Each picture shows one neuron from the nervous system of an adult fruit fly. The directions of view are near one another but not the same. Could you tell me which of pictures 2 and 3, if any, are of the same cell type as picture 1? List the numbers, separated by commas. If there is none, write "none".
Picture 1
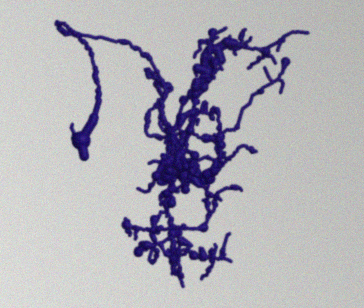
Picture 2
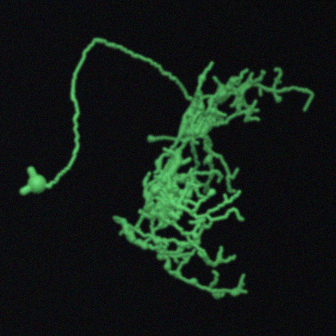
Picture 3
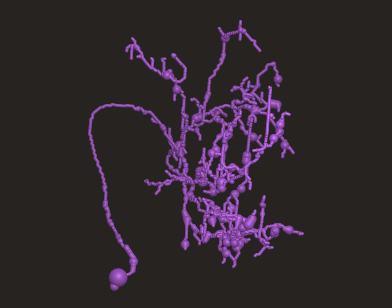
2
